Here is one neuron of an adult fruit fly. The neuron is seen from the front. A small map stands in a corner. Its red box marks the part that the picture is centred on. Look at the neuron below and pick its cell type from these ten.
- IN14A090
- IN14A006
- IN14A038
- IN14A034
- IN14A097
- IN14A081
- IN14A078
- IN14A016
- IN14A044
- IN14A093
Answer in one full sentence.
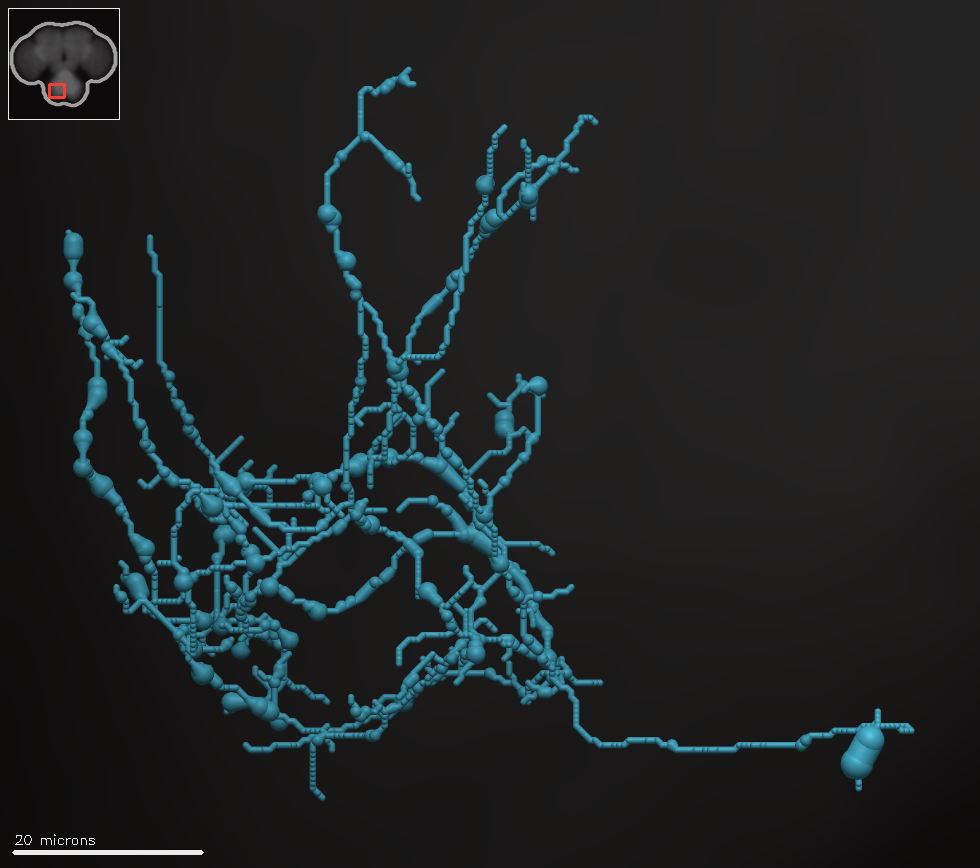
As a matter of cell type, the neuron is IN14A034.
